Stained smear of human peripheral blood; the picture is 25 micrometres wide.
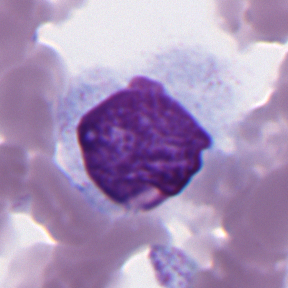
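Monocyte. Look first at the nucleus: its outline is angular, roughly polygonal. Around it the cytoplasm is very pale, almost colourless, and reaches farther from the nucleus on the upper right than on the lower left. Scan that cytoplasm slowly and you will find fine purplish granules scattered through it.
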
